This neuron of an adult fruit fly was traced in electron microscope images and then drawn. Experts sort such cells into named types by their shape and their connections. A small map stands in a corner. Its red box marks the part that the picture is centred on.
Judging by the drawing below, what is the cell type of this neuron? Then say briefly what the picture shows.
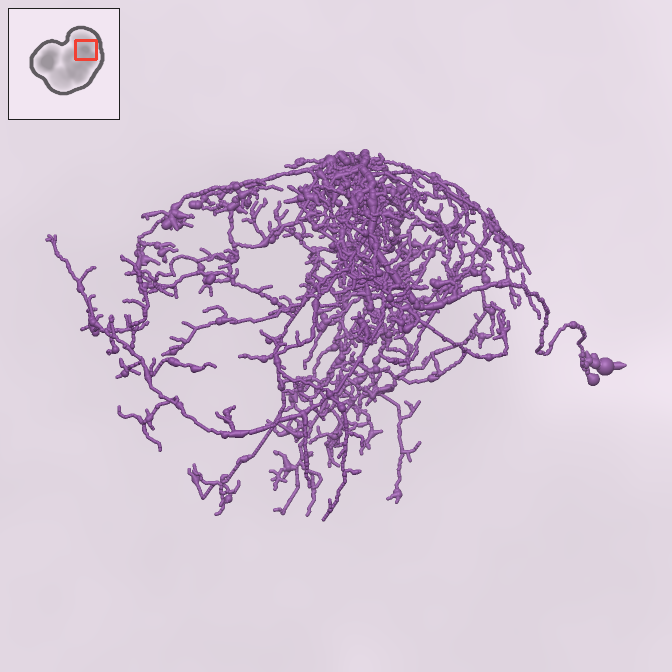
Its cell type is AVLP440. It is a central-brain intrinsic neuron. The cell body is on the right of the picture. The picture shows more than a hundred branch ends.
